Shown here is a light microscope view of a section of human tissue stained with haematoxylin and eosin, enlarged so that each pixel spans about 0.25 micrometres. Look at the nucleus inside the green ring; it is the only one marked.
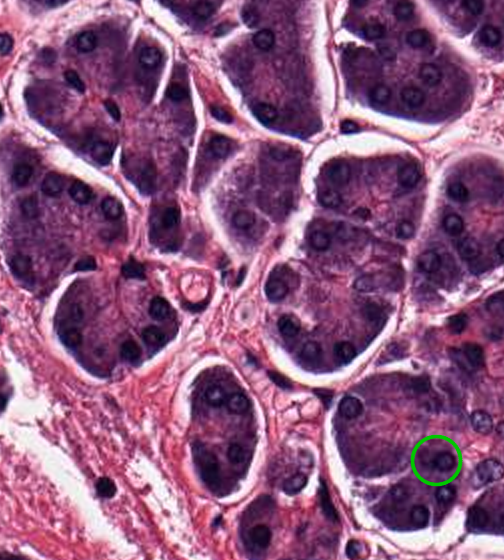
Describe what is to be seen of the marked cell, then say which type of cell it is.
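The cytoplasm around the nucleus is a dense, deep purple with a finely granular, streaky texture. The cell belongs to a rounded cluster of similar cells. Pale clefts and thin pink strands of connective tissue separate this cluster from the neighbouring ones. The marked cell is a pancreatic acinar cell.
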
